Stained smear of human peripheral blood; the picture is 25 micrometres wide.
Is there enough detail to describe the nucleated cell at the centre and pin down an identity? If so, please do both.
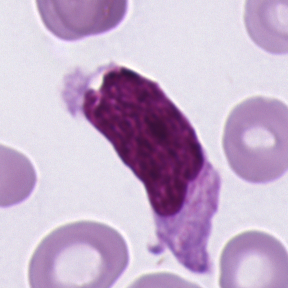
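Chromatin dark purple, coarsely clumped. Nucleus about 14 by 8 micrometres. Cytoplasm pale lilac, mostly forming a tail beyond the lower end of the nucleus. Thin cytoplasmic rim at the upper left end with a frayed, ragged edge. Name: large granular lymphocyte.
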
